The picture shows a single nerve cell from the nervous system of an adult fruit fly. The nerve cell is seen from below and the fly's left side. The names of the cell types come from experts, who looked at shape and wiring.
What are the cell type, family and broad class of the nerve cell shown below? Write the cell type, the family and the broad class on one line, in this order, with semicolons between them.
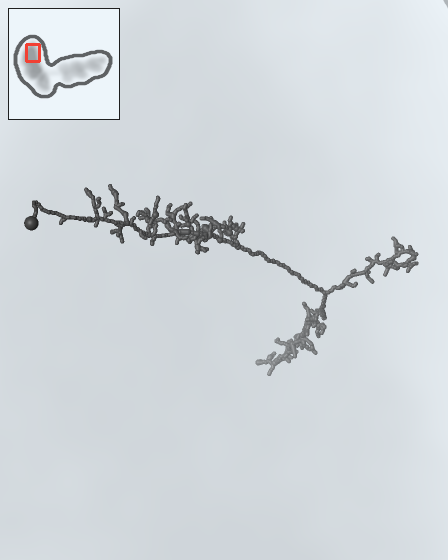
TmY5a; TmY; optic-lobe intrinsic neuron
